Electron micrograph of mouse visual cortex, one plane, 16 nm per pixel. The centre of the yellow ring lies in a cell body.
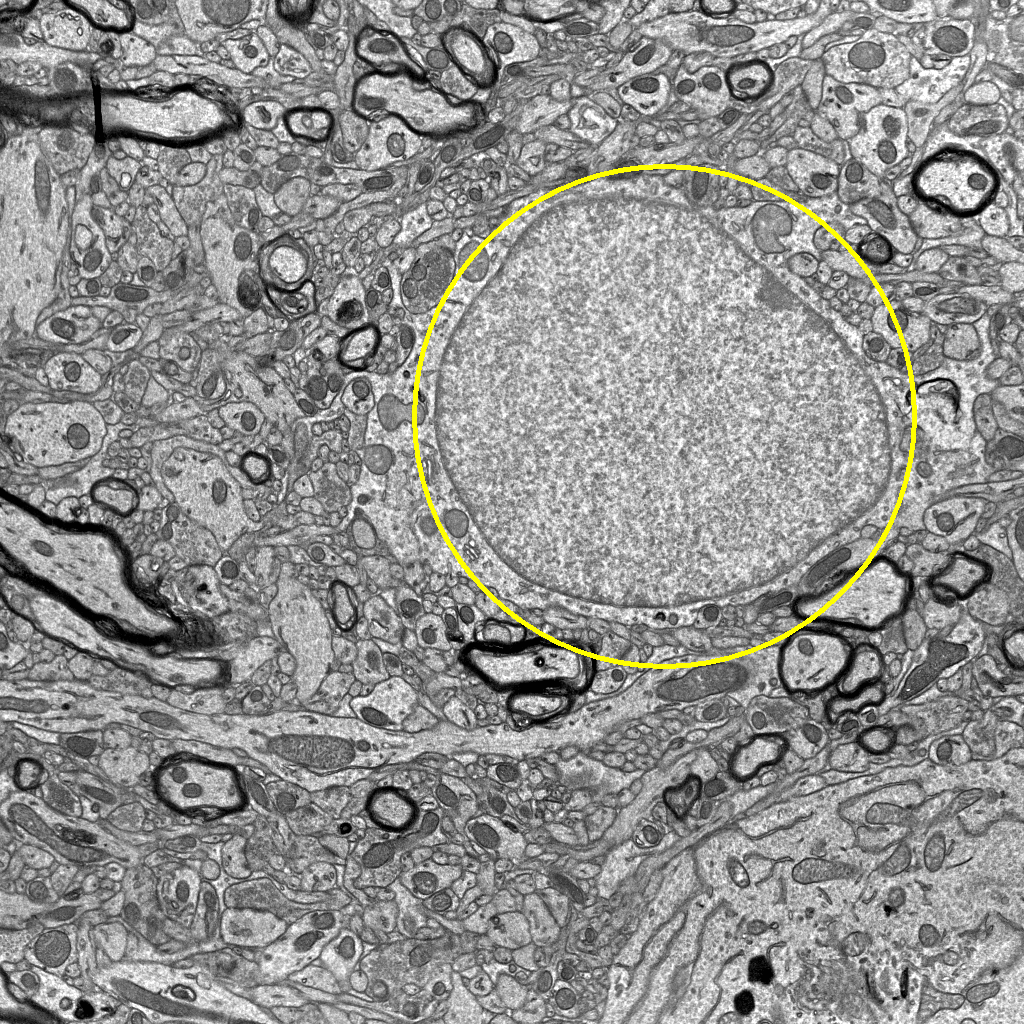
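Astrocyte in mouse visual cortex, electron micrograph. The entire nucleus sits within the yellow ring, its outline rounded and slightly oval. A smooth nuclear envelope runs without deep folds or indentations. No distinct nucleolus is visible in this plane. Dark myelinated fibres lie close against the lower edge of the cell body.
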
